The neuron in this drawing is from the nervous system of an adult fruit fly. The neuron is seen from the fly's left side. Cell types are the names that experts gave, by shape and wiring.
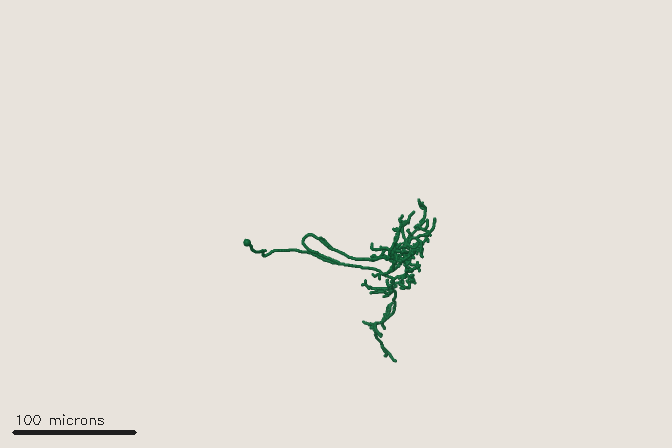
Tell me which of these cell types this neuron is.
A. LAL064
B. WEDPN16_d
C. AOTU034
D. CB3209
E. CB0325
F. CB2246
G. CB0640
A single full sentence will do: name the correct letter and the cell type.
It is CB0640, option G, that is the cell type of the neuron.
